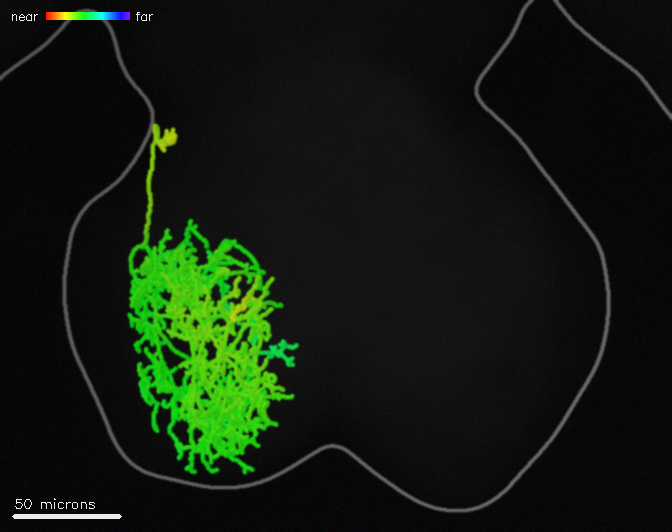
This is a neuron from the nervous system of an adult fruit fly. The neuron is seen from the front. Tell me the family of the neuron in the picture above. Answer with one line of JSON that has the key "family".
{"family": "hemilineage 17A"}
